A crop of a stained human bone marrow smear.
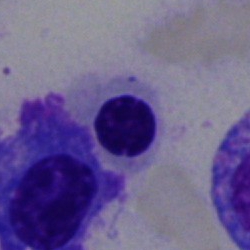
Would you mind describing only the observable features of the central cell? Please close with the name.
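In this slightly out-of-focus image, the chromatin is dense and dark purple. No nucleoli can be seen in the nucleus, and no granules are visible anywhere in the cell. This is an erythroblast.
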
